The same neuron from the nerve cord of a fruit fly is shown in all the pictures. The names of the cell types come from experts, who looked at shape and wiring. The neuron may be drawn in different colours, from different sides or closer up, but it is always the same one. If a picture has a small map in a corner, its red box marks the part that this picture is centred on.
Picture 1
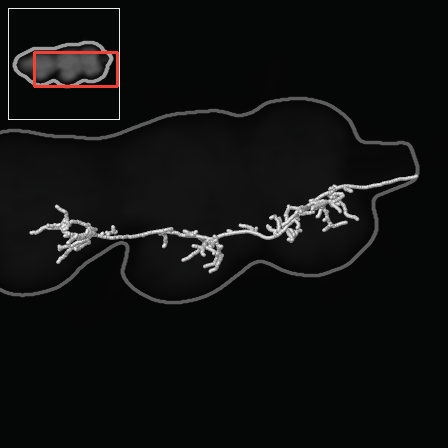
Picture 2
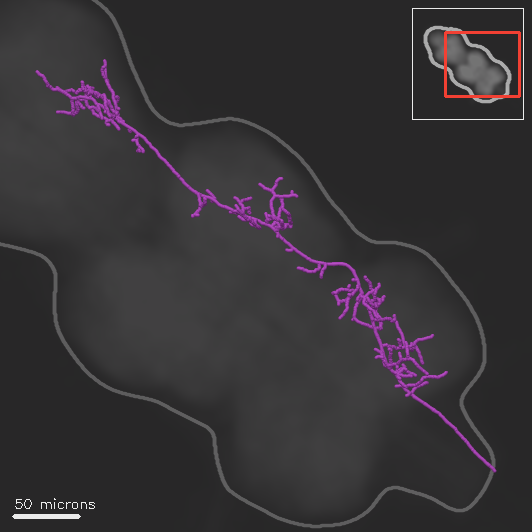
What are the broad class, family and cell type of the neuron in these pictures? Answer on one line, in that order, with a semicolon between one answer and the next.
descending neuron; DNg; DNg13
